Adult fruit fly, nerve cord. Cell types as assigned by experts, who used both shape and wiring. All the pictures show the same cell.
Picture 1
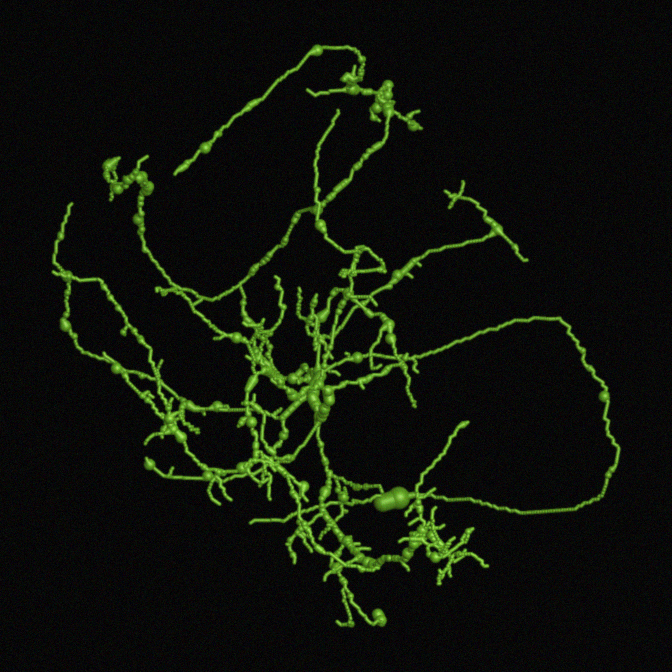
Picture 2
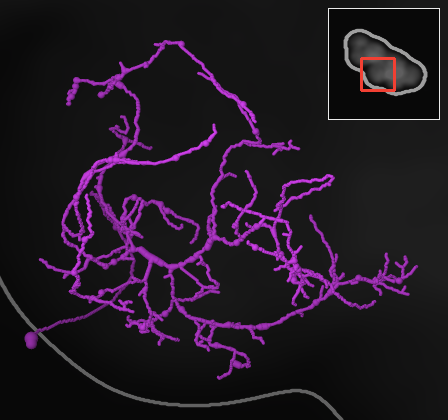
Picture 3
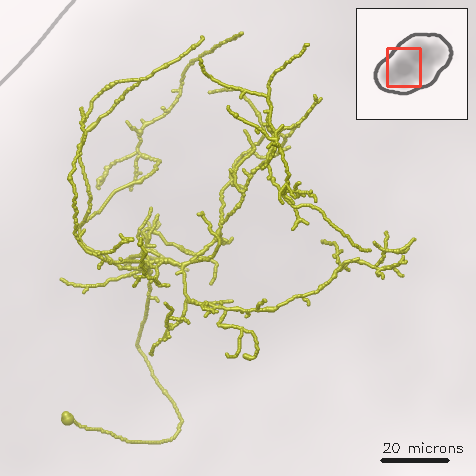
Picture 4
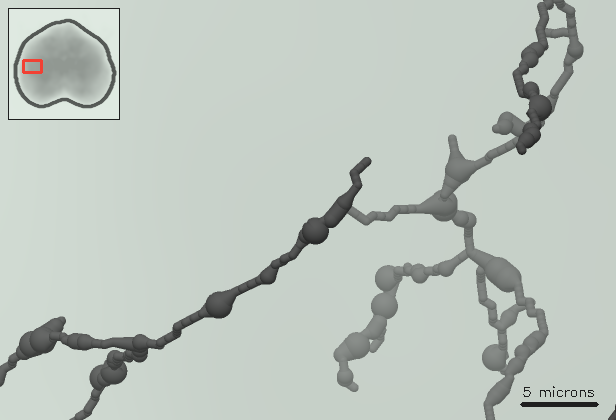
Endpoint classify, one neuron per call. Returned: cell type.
IN20A.22A022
